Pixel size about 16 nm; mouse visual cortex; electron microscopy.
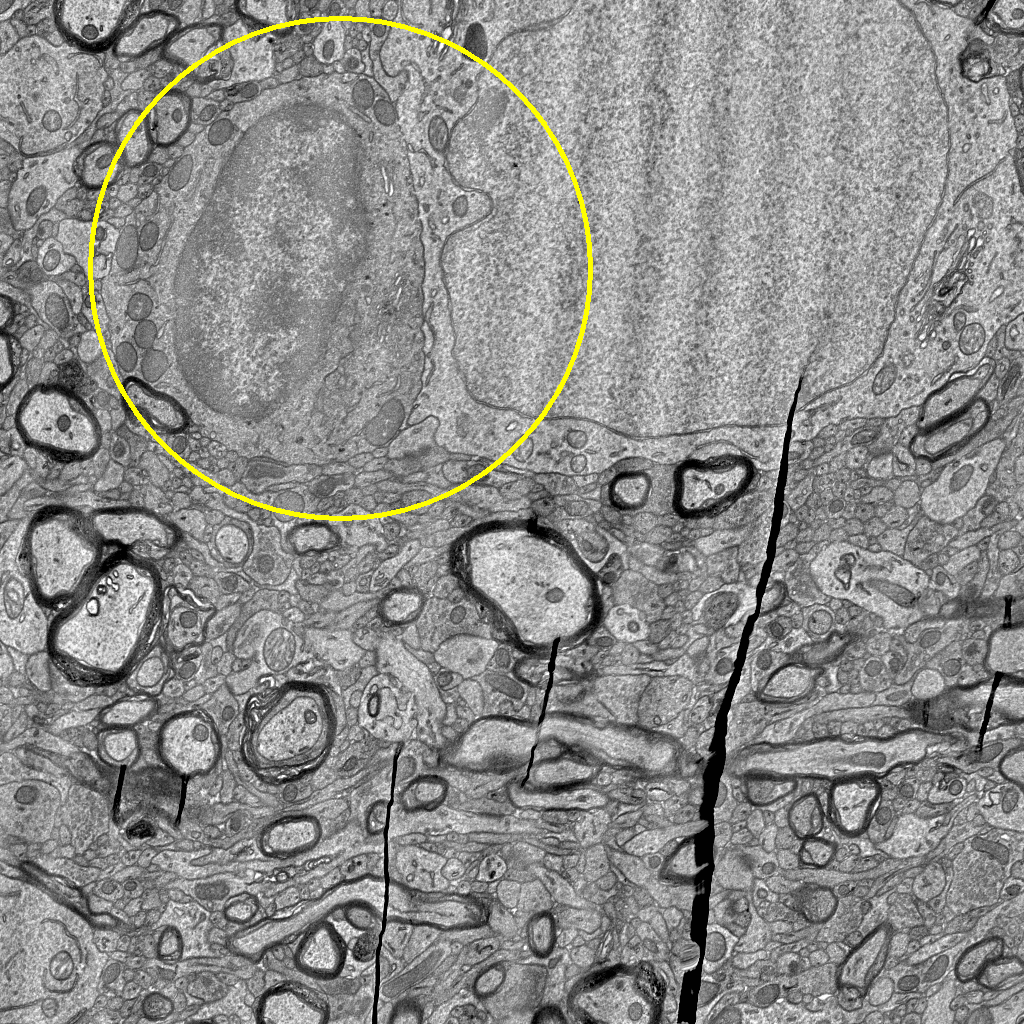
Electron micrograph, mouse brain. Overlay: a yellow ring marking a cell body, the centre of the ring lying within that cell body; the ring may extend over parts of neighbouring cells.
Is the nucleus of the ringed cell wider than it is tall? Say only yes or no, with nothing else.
No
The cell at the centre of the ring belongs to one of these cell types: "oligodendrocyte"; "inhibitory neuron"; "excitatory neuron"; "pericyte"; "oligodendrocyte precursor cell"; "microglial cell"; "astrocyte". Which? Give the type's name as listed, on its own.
oligodendrocyte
